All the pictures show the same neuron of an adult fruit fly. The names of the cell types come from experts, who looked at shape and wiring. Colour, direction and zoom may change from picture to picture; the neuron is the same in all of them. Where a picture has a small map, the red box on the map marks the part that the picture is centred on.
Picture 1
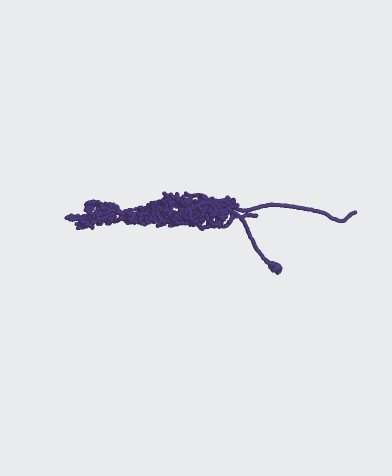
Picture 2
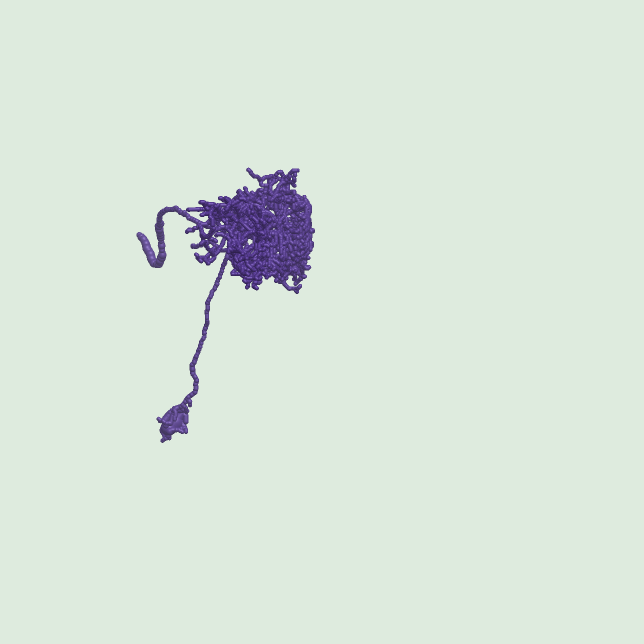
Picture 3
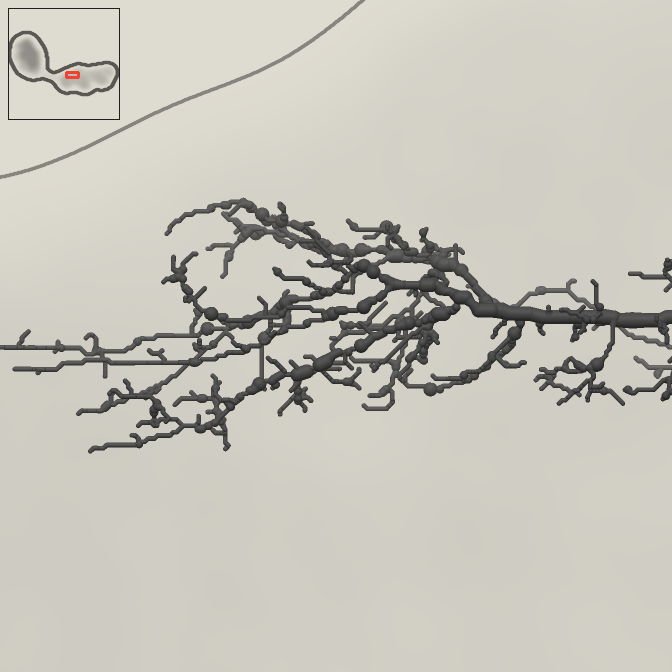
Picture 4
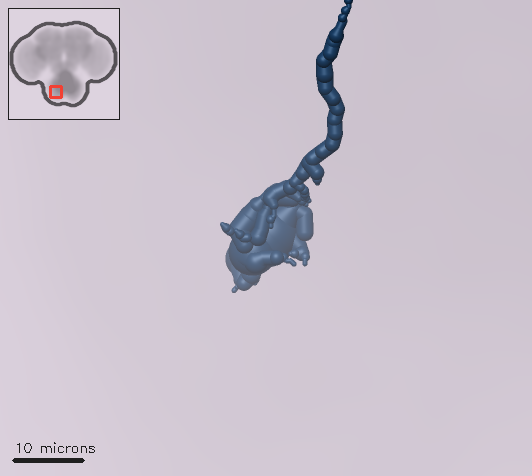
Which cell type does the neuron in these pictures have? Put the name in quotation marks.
"MNhm43"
